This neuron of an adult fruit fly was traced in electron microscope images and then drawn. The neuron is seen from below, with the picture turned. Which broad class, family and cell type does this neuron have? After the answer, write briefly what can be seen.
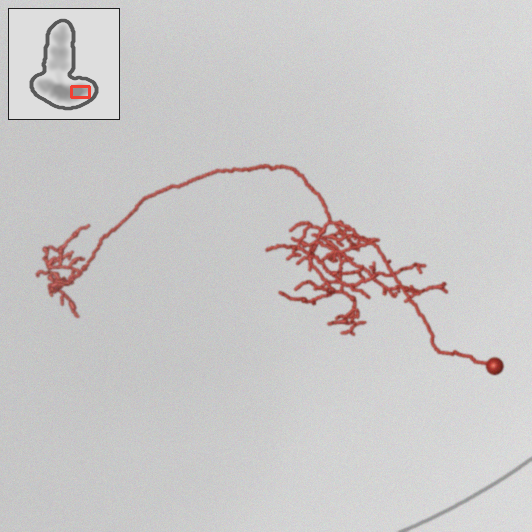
Its broad class is optic-lobe intrinsic neuron. The family is Tm. It is of cell type Tm36. Dozens of branch ends can be seen. In this view it is wider than it is tall.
